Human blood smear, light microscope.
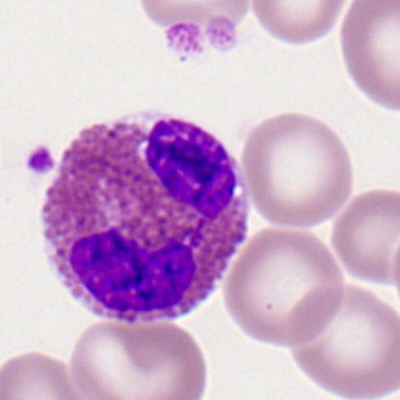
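Eosinophil at the centre of a stained human blood smear, light microscopy. Outline round and smooth. Nucleus in two separate lobes, one in the upper right of the cell and the other in its lower part. Chromatin dark purple, coarsely clumped.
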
